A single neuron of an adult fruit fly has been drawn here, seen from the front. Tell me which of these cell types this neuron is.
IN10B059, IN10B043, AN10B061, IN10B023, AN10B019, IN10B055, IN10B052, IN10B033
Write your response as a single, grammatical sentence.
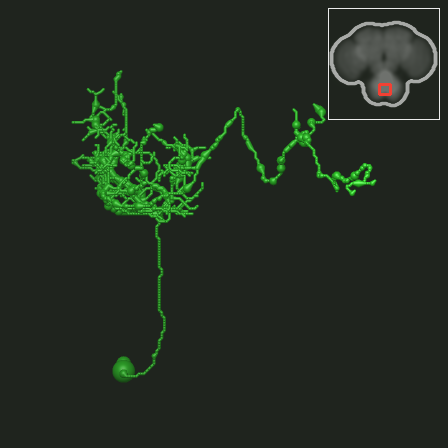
For this neuron, the cell type is IN10B033.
